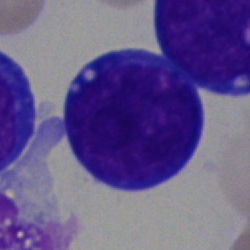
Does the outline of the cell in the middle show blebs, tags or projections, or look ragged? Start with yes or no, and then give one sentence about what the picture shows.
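No. No projections or blebs stand out from the cell surface.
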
